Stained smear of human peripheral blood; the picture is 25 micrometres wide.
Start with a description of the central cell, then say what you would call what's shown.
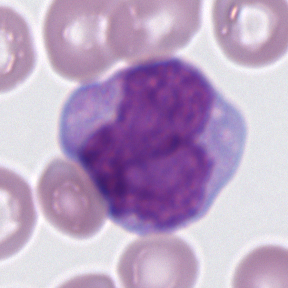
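First, size: the cell is about 16 micrometres across. Next, the nucleus: it fills about 70% of the cell's area and is folded, with deep clefts dividing it into irregular lobes. Then the cytoplasm: it is a pale greyish blue, and its band is widest at the upper left of the cell. Finally, granules: fine, faint pinkish-purple granules lie within the cytoplasm. The cell is an atypical promyelocyte.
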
